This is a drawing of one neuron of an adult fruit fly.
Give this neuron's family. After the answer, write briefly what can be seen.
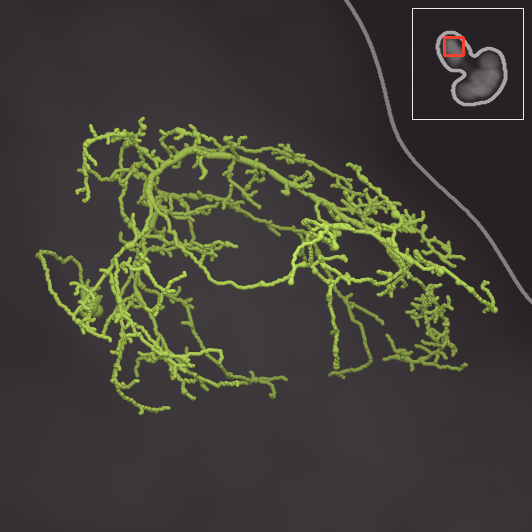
The family is hemilineage 04B. This is a nerve-cord intrinsic neuron. More than a hundred branch ends can be seen. In this view it is wider than it is tall.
